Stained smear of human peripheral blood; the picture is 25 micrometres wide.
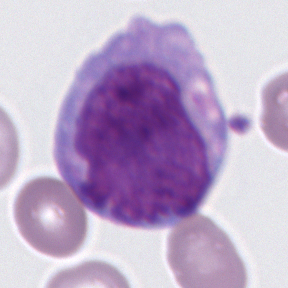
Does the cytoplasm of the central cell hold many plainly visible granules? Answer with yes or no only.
No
